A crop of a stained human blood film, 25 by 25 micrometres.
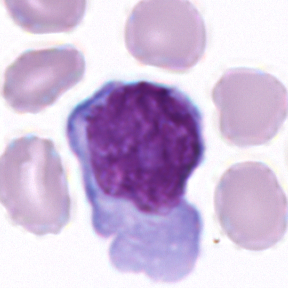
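Plasma cell at the centre of the smear. Its nucleus sits in the upper part of the cell, with most of the cytoplasm lying below, and shows no distinct nucleoli. Cytoplasm is pale greyish blue, staining a deeper blue along the left edge, and carries no visible granules.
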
